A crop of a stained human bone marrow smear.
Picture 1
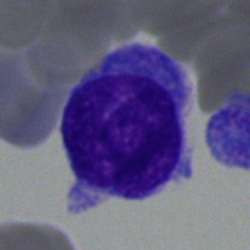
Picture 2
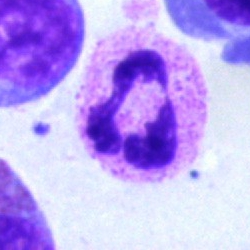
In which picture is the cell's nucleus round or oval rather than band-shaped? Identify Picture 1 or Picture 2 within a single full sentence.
Picture 1 contains the cell with a nucleus gathered into one compact round or oval mass.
